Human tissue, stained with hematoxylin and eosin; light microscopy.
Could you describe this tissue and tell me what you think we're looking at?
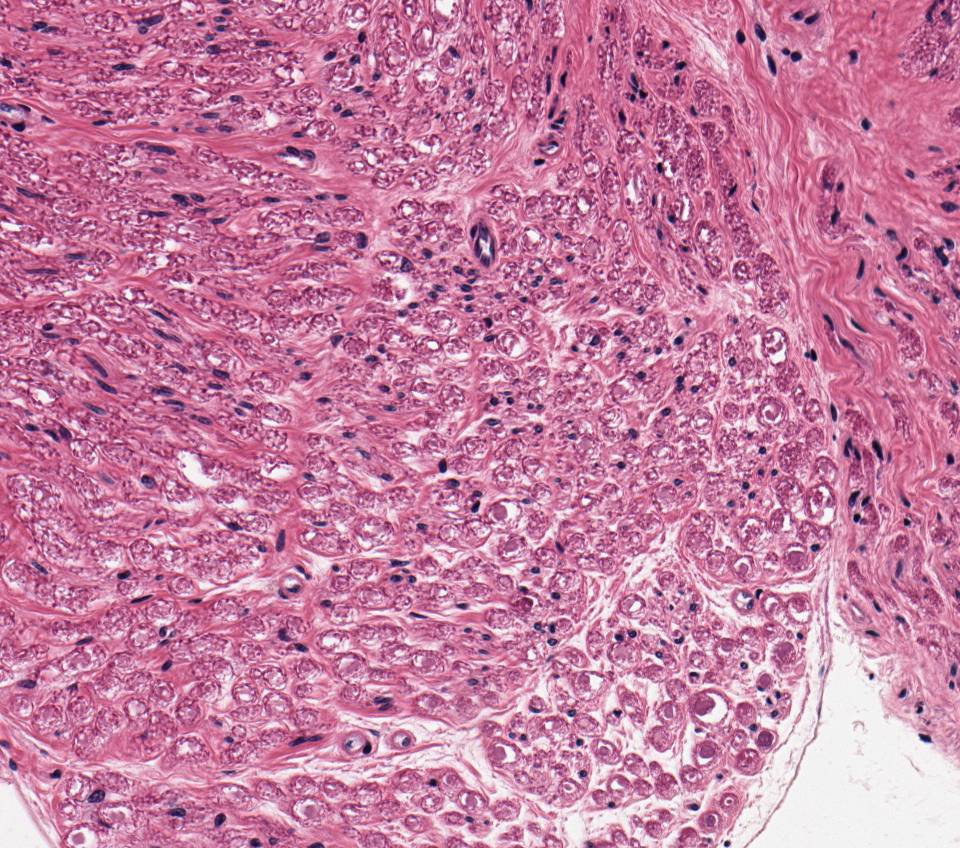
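Most of this field is closely packed small rounded profiles cut in cross section. Toward the upper left they're cut obliquely, so they look elongated instead. Small dark oval nuclei sit sparsely between them, and a thin pink layer outlines the lower right group where it meets the white space. This is tibial nerve.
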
